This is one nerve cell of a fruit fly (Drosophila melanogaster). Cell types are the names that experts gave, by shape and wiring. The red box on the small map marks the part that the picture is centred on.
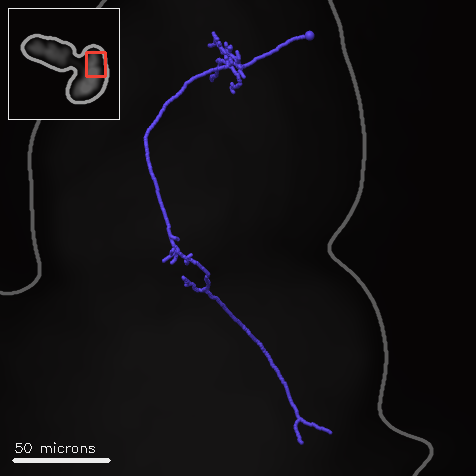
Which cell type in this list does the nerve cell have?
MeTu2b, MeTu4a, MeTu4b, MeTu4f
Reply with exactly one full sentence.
The single nerve cell here is of type MeTu4b.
